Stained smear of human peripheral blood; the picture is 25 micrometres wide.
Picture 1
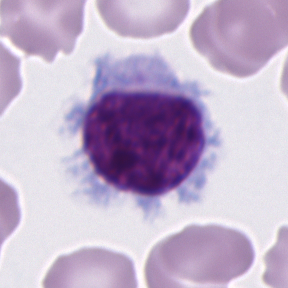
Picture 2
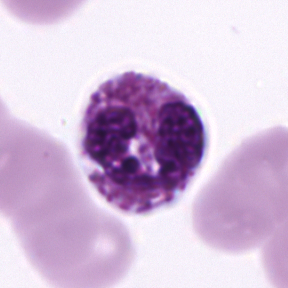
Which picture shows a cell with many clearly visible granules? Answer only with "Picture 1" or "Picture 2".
Picture 2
